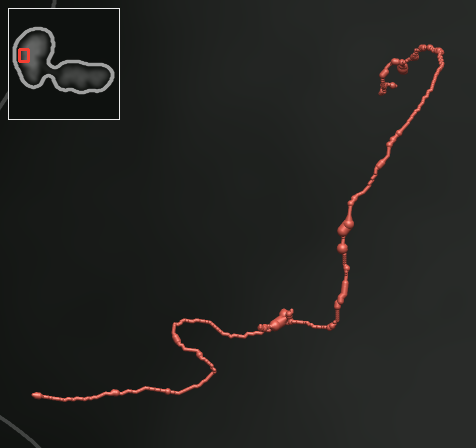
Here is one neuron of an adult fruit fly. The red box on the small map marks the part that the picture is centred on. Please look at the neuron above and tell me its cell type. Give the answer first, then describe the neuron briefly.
The cell type is ORN_VM6m. It is a sensory neuron entering the brain. The drawing shows no cell body. There are a dozen or fewer branch ends.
